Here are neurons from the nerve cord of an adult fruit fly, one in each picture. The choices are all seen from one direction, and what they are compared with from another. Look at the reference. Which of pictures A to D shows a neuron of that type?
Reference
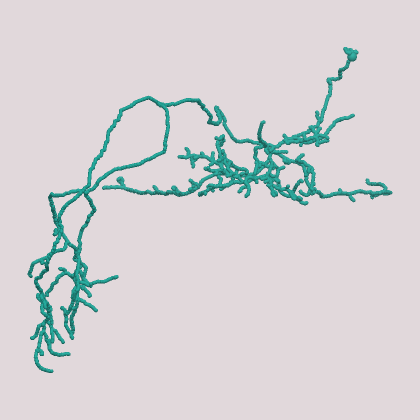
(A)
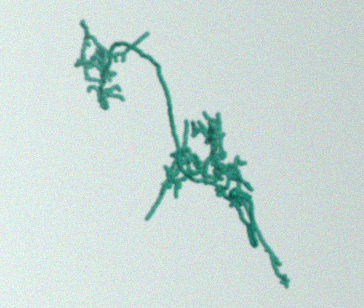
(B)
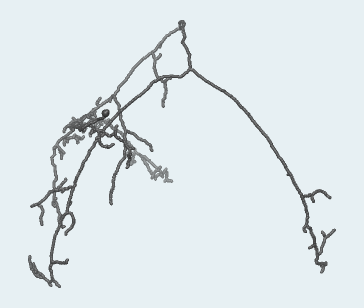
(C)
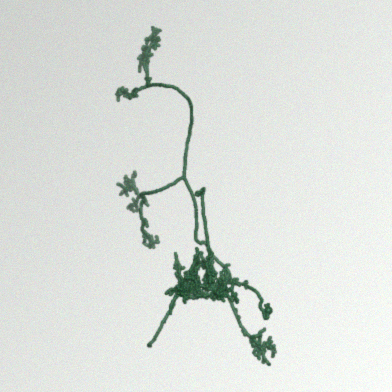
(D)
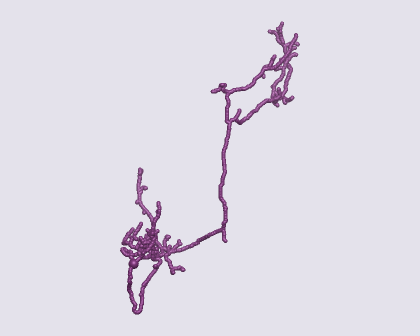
A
